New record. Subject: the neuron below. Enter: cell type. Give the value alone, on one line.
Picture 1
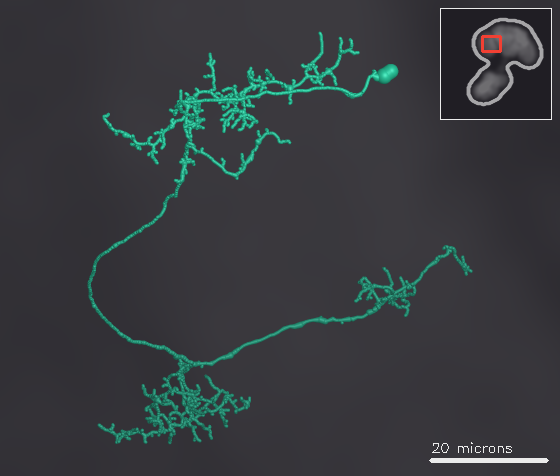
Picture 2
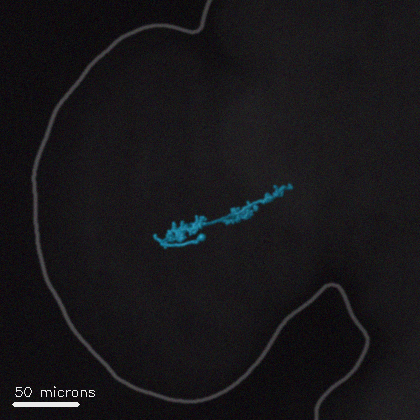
TmY4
